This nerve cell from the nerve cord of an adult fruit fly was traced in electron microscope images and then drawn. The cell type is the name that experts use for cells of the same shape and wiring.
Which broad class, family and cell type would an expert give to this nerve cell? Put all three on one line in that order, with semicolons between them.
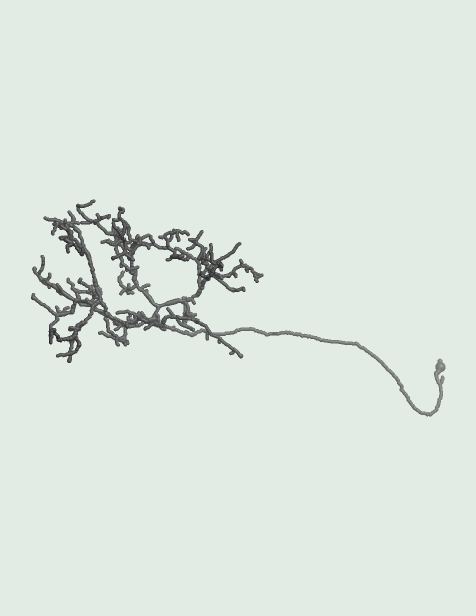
nerve-cord intrinsic neuron; hemilineage 13B; IN13B057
